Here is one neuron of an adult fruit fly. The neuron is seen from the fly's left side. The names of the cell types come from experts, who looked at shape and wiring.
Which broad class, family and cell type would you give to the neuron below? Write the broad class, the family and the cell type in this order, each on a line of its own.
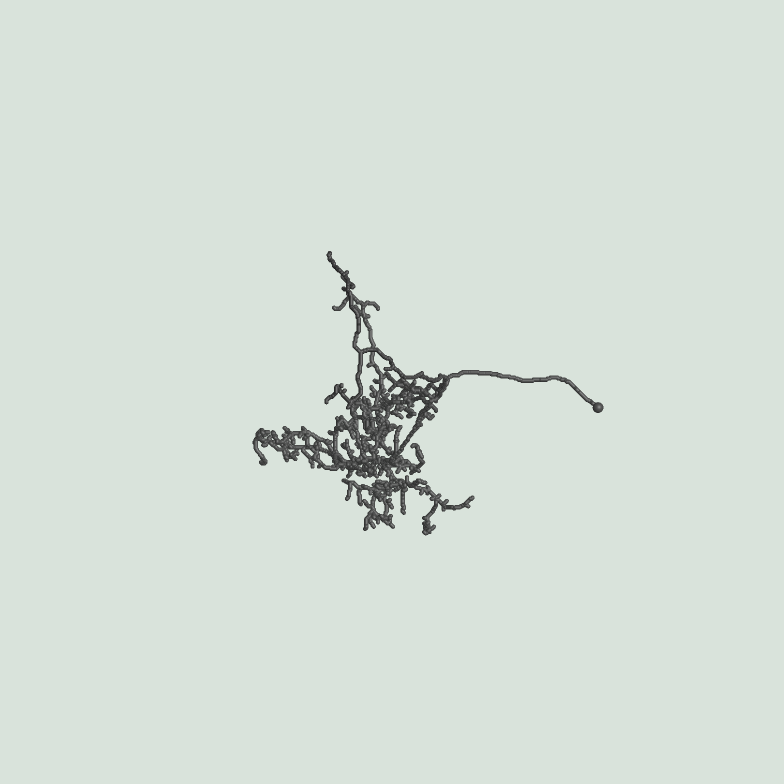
central-brain intrinsic neuron
hemilineage VLPl&p2_posterior
AVLP517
